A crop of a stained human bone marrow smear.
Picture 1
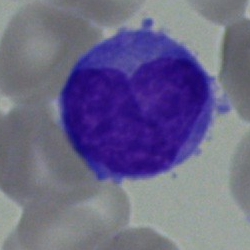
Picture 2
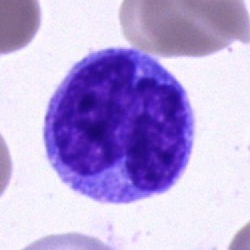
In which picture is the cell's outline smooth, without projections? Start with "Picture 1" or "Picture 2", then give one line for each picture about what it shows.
Picture 2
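What picture 1 shows: Small bleb-like projections stick out from the cell edge.
What picture 2 shows: The outline of the cell is round and smooth.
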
